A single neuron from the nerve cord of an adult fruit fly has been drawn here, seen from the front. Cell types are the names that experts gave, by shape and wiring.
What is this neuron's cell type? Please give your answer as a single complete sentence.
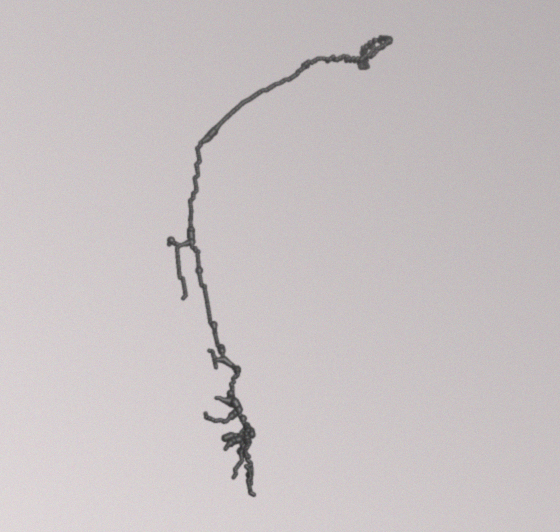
As a matter of cell type, the neuron is SNpp02.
